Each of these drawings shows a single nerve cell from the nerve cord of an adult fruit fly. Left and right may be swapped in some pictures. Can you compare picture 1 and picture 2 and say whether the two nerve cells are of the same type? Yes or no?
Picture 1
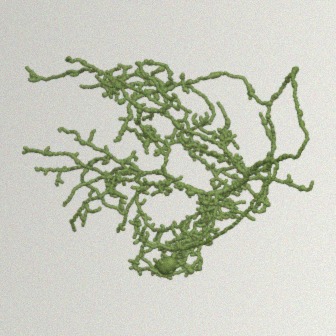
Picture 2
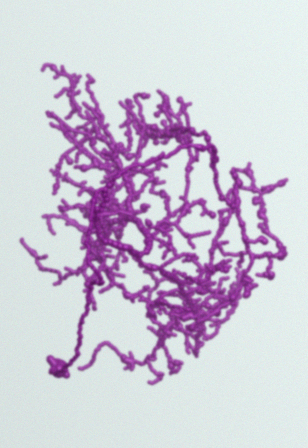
yes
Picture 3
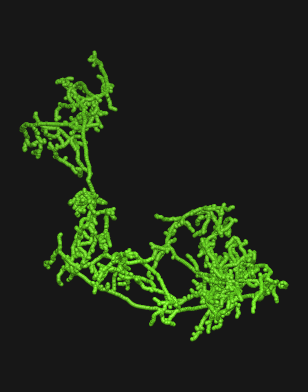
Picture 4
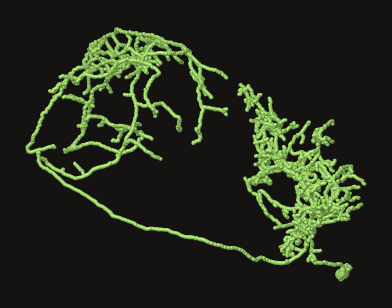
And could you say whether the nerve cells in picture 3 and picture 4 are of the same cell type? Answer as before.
yes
